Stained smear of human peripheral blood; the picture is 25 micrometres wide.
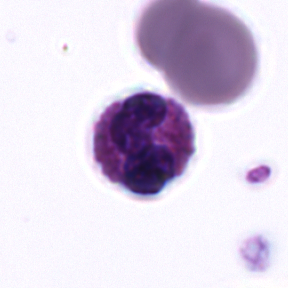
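Eosinophil in a stained smear of human peripheral blood. Surface without projections. Nucleus in two main lobes, one upper, one lower, with dense dark purple chromatin. Cytoplasm free of vacuoles.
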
